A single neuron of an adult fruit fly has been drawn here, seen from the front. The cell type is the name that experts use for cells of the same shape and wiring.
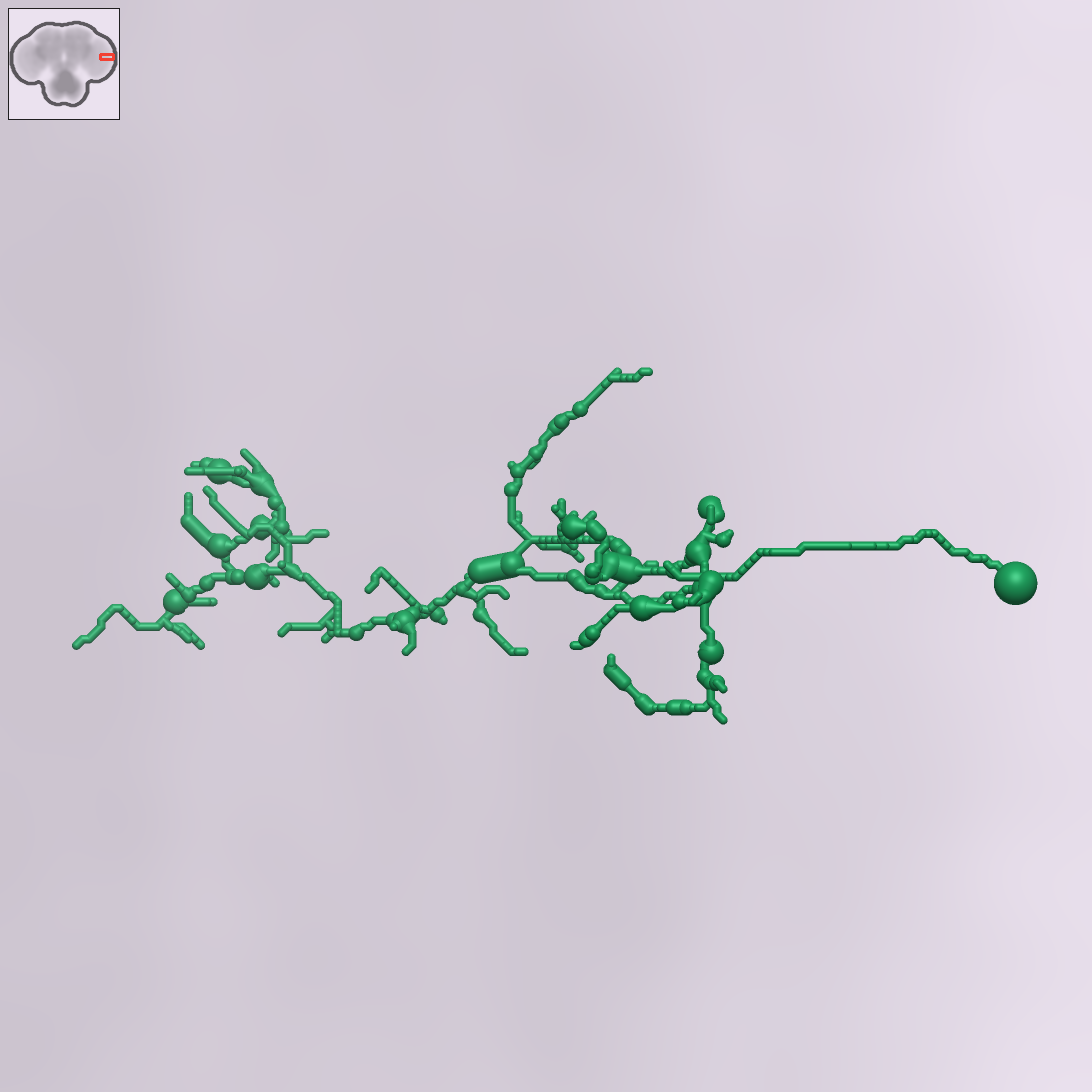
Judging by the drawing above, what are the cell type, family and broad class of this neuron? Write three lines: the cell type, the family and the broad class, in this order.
Mi2
Mi
optic-lobe intrinsic neuron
